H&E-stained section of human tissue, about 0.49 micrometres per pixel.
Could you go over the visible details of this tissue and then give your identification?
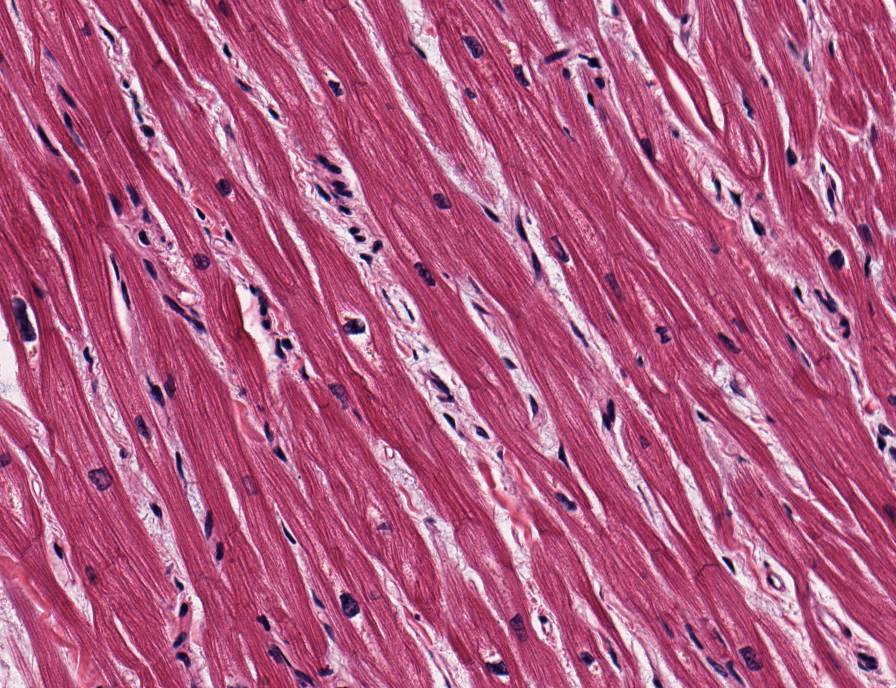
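Parallel muscle fibres cross the whole field diagonally, from upper left to lower right. They branch and join neighbouring fibres. Their cytoplasm is deep pink, with fine lengthwise fibrils. A thin, pale, loose stroma between them holds small dark elongated nuclei. This is the atrial appendage of the heart.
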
